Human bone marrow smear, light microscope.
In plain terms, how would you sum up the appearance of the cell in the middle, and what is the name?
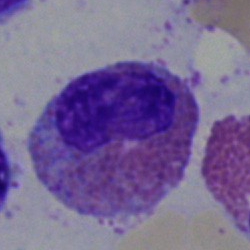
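Starting with the nucleus, the chromatin is dark purple and clumped, with a few paler patches. Next, no distinct nucleoli can be made out within it. Turning to the cytoplasm, it is plentiful and fills the lower half of the cell. This cell is an eosinophil.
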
